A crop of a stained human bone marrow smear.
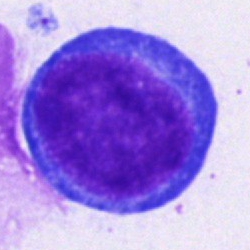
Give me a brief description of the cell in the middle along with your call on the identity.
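The chromatin is finely granular and evenly spread, with no coarse dark clumps. The cytoplasmic rim is broader on the upper right than on the left, and it contains neither visible granules nor vacuoles. This is a proerythroblast.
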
